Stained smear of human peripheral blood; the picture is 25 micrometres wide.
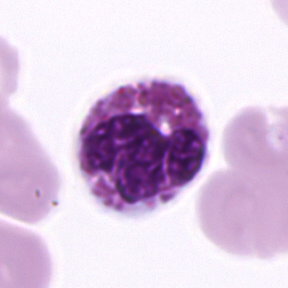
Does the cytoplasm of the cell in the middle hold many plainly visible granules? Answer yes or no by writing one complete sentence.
Yes, within its cytoplasm there are many visible granules.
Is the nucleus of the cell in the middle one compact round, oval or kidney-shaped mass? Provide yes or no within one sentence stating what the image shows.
No, this cell has a lobed nucleus rather than a single undivided one.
